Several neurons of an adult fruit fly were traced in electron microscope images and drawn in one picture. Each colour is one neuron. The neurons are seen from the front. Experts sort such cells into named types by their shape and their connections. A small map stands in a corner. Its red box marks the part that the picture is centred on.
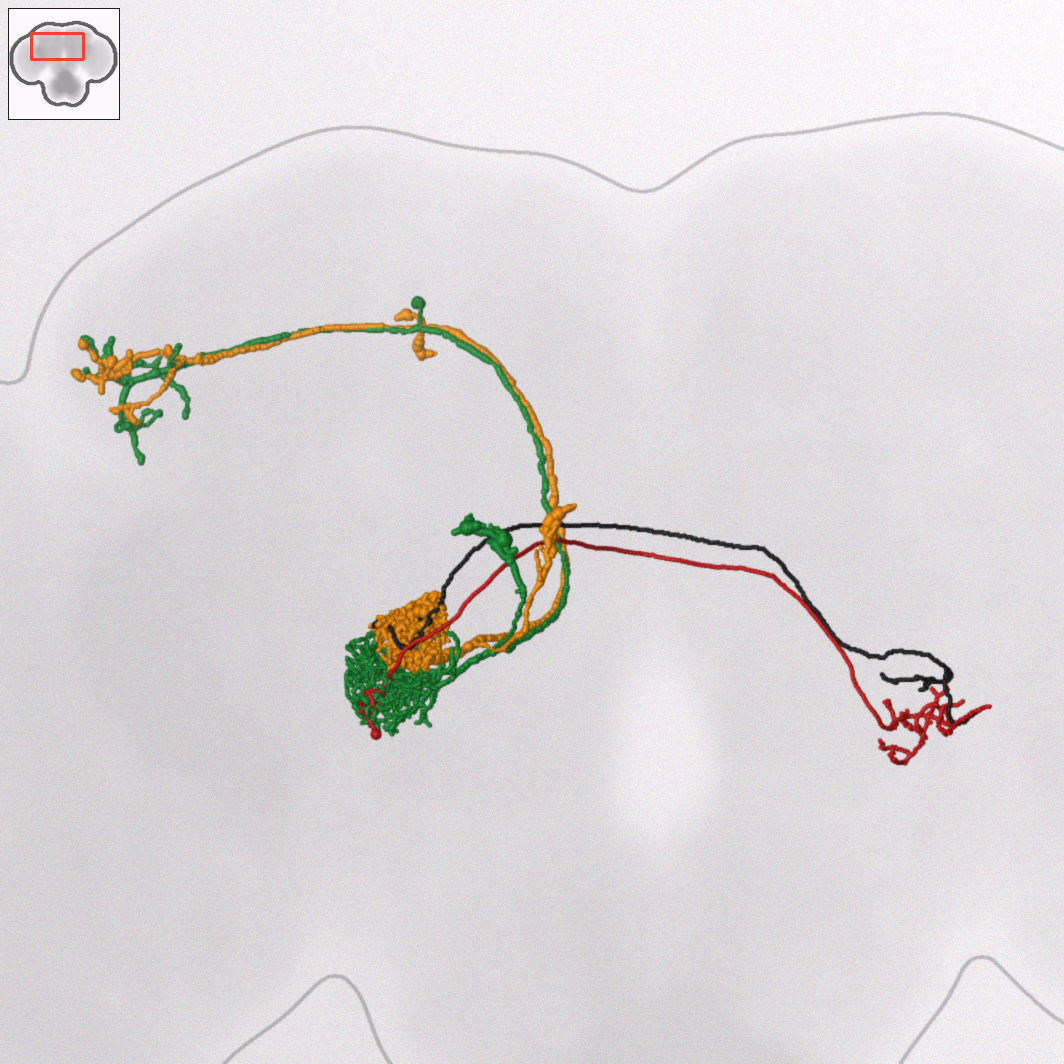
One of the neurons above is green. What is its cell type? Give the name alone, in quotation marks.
"VA1v_adPN"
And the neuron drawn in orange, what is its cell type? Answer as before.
"VA1d_adPN"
